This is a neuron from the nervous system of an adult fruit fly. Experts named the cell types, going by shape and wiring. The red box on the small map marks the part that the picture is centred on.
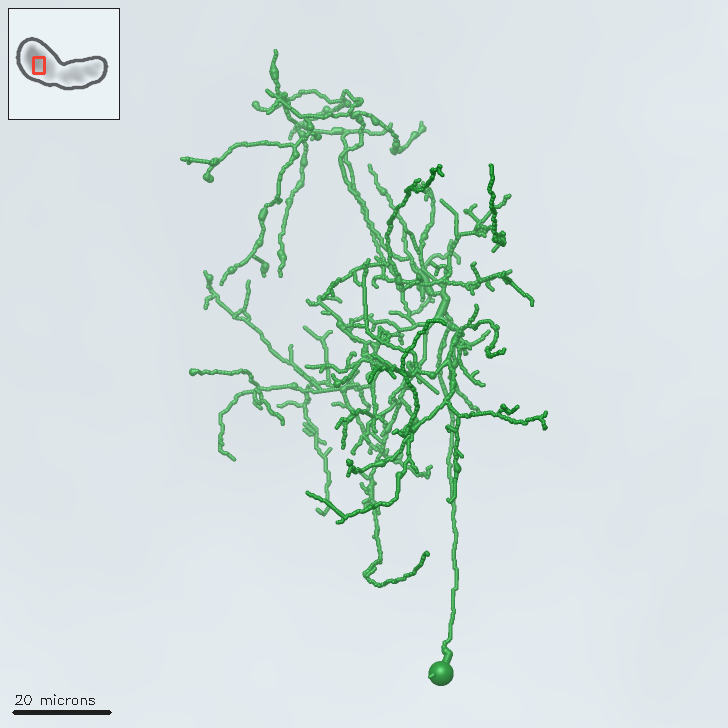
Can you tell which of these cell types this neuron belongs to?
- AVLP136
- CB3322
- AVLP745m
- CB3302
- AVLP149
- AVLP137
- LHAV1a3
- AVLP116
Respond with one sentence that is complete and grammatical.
The cell type for the neuron is AVLP136.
